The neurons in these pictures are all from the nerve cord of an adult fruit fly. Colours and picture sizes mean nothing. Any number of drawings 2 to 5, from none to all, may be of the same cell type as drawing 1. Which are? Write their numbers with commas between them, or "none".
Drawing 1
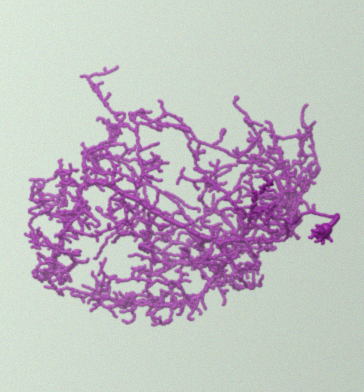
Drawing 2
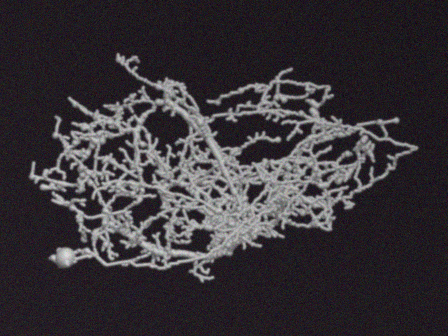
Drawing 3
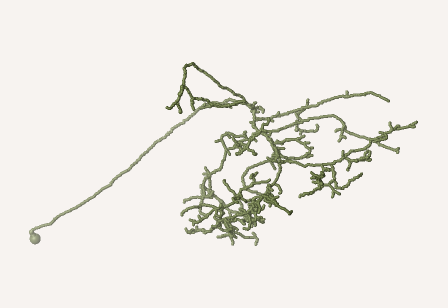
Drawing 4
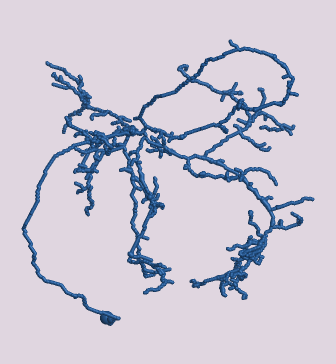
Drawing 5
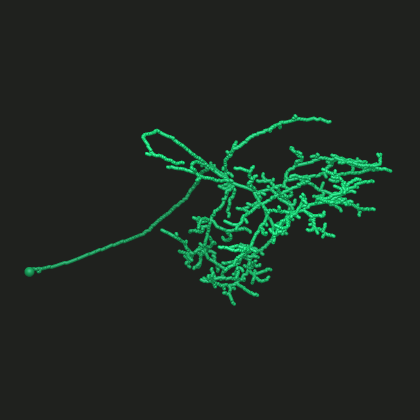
2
